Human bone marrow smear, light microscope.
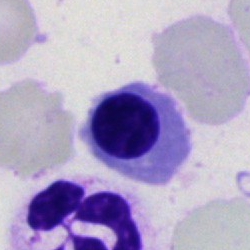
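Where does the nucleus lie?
Off-centre, toward the upper left of the cell.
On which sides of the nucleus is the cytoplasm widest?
On the right and lower sides.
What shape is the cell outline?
Irregular and somewhat angular, not smoothly round.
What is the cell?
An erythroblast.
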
